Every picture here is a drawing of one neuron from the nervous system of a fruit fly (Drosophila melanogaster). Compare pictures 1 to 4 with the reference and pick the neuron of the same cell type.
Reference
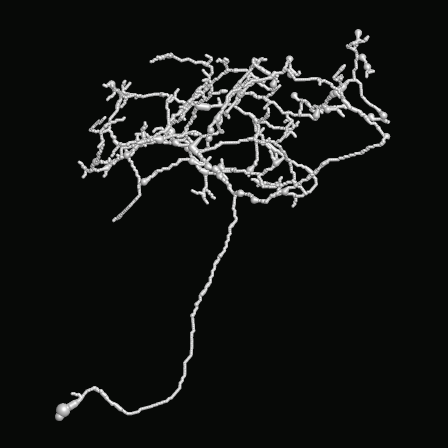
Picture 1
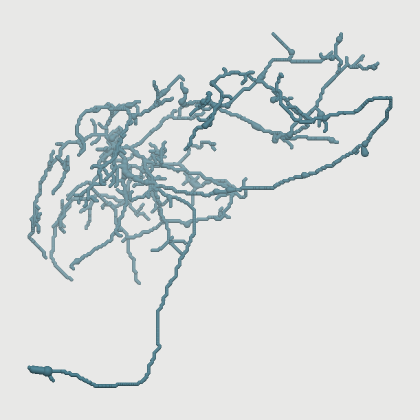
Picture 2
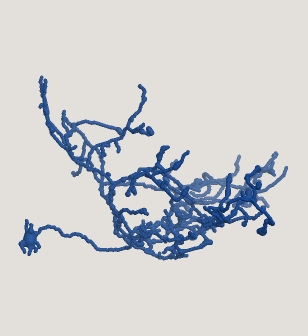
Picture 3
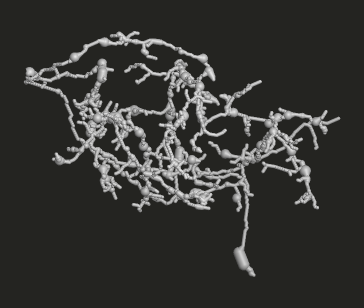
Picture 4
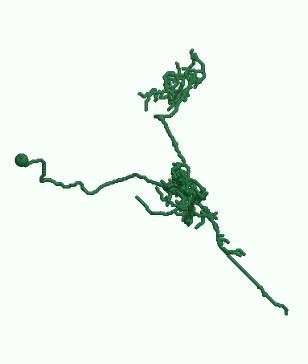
1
